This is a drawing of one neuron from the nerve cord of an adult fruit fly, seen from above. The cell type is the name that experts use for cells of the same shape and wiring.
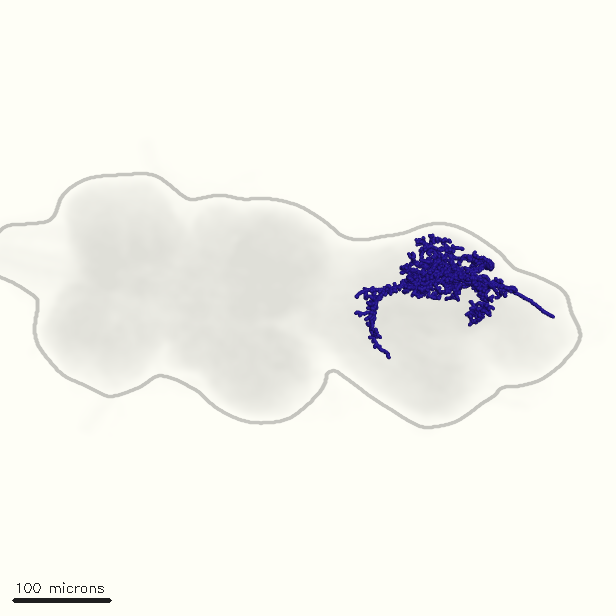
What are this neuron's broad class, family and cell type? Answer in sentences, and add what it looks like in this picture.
Its broad class is motor neuron of the nerve cord. The family is hemilineage 15B. Its cell type is ltm1-tibia MN. By the scale bar it is about 200 microns wide in this view. In this view it is wider than it is tall.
